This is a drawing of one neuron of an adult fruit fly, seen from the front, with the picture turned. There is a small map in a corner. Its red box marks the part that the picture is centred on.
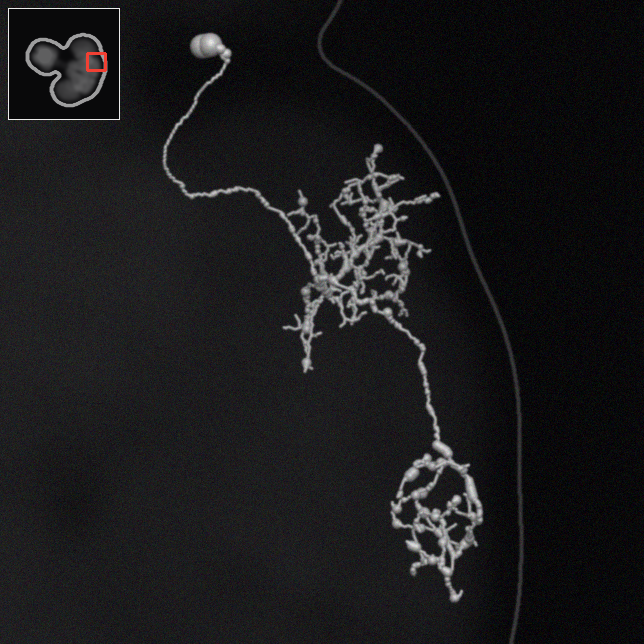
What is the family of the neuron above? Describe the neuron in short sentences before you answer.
The picture shows dozens of branch ends. In this view it is taller than it is wide. It is a central-brain intrinsic neuron. The family is hemilineage LHa2.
